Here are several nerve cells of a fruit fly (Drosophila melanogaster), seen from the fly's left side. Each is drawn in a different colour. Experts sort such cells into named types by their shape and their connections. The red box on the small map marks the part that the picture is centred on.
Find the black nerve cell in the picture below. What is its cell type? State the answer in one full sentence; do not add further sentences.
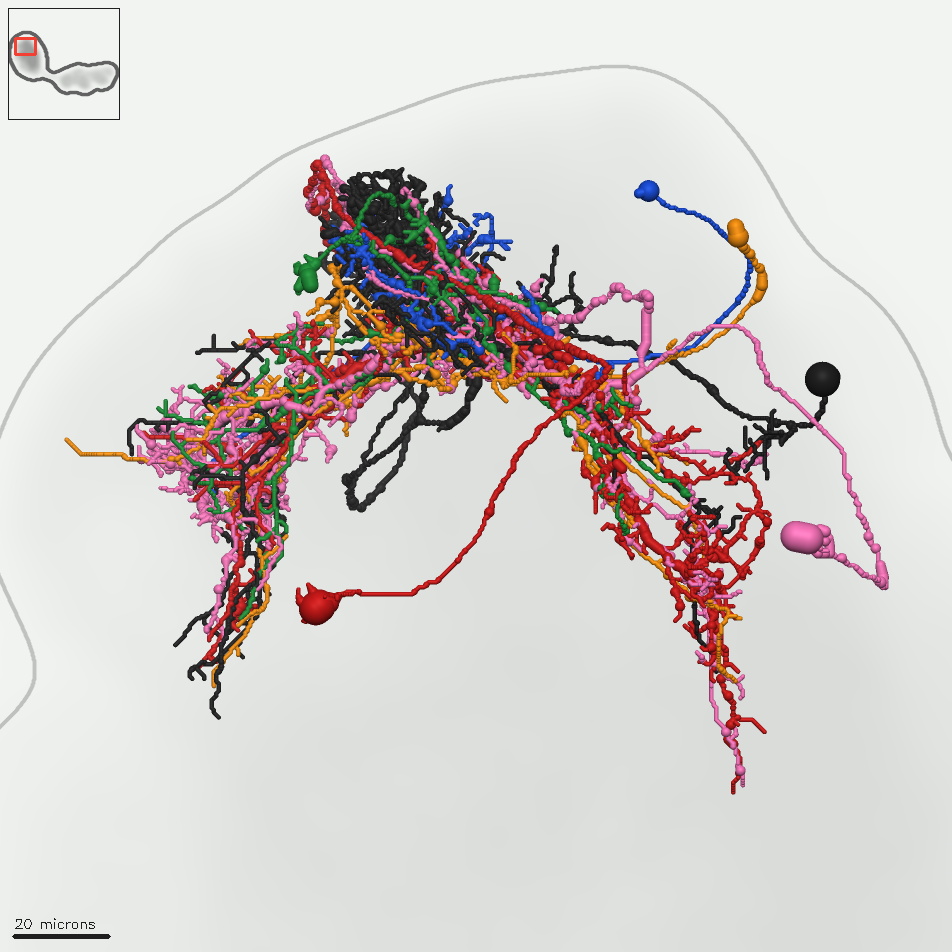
To this neuron applies the cell type name PPL104.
